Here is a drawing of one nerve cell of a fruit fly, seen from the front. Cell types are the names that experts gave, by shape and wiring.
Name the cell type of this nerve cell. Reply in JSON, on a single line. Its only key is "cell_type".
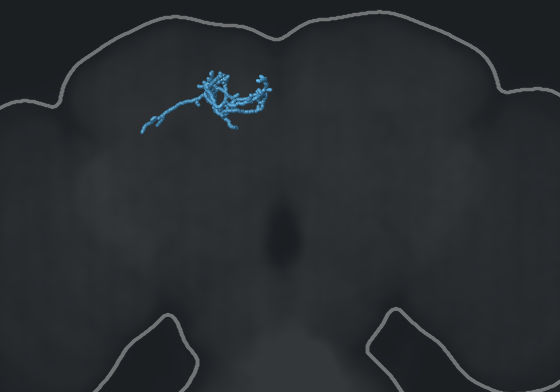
{"cell_type": "SMP380"}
